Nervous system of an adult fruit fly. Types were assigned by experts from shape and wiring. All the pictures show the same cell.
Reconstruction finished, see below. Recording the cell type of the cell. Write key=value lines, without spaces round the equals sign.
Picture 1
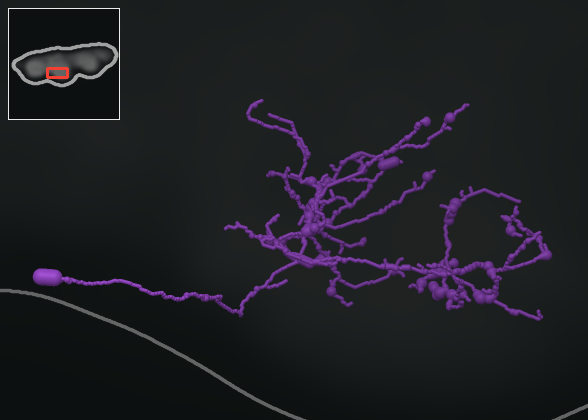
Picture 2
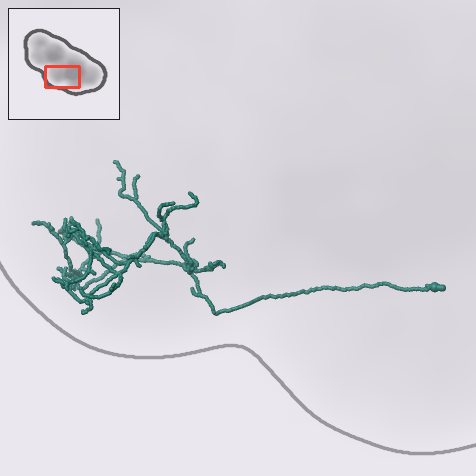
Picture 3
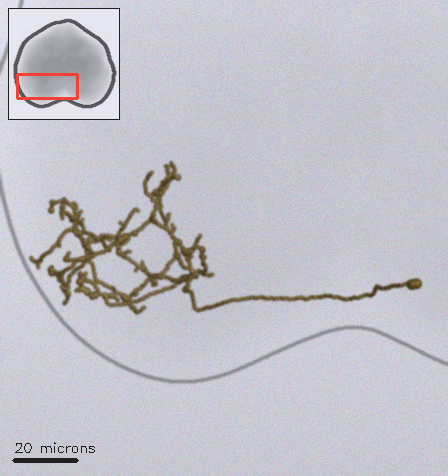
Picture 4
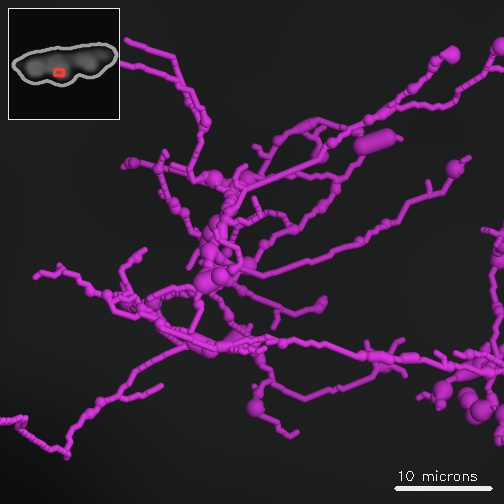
cell_type=IN14A054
